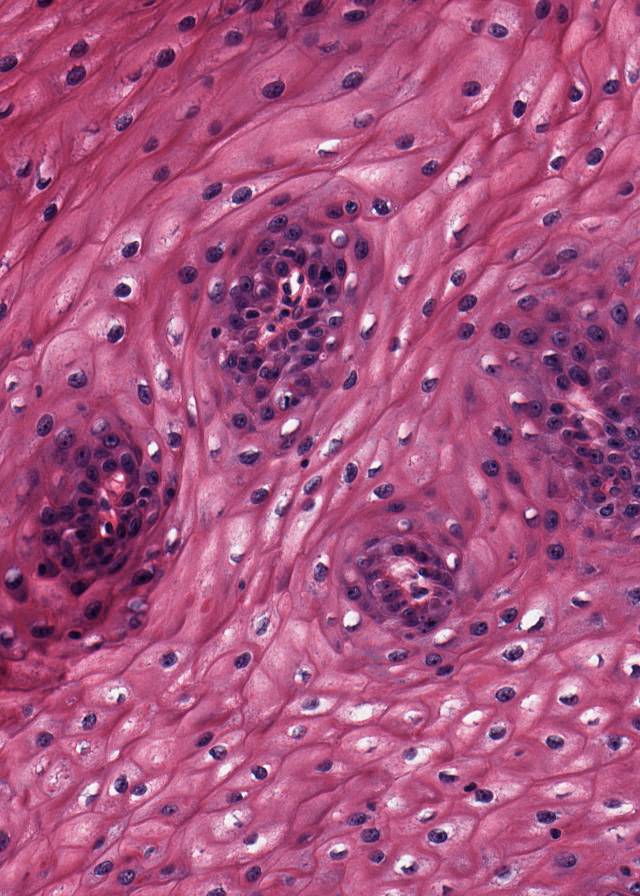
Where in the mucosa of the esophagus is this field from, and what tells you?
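The tissue shown is stratified squamous nonkeratinized epithelium.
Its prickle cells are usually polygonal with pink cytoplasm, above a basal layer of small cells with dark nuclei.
Most of the field consists of large polygonal squamous cells with abundant eosinophilic cytoplasm. Foci of basaloid cells with scant cytoplasm and dark, crowded oval nuclei are present, each wrapped concentrically by flattened squamous cells.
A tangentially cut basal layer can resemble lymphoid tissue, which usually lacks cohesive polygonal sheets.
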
